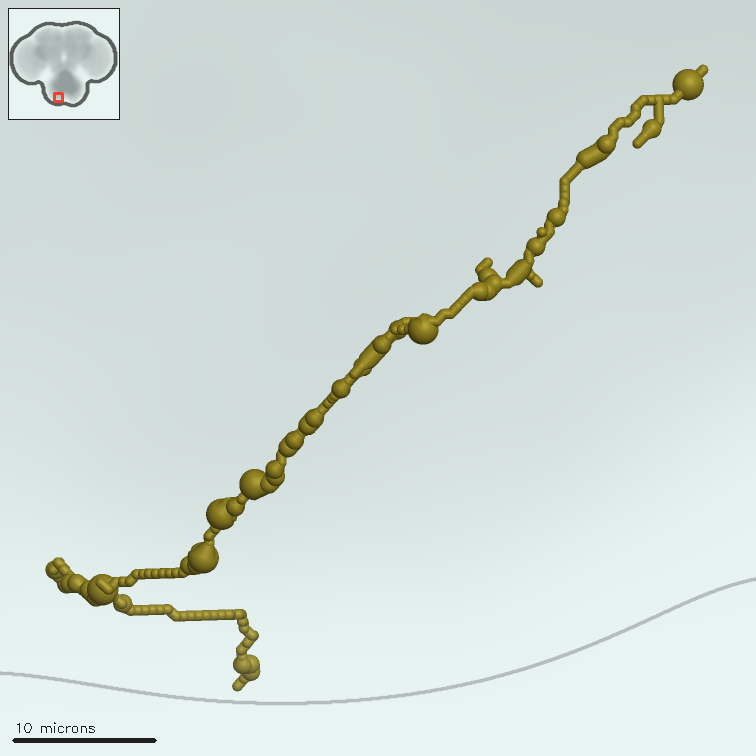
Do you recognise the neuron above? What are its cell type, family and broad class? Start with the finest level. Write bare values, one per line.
SNta31
class mechanosensory tactile
sensory neuron entering the nerve cord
